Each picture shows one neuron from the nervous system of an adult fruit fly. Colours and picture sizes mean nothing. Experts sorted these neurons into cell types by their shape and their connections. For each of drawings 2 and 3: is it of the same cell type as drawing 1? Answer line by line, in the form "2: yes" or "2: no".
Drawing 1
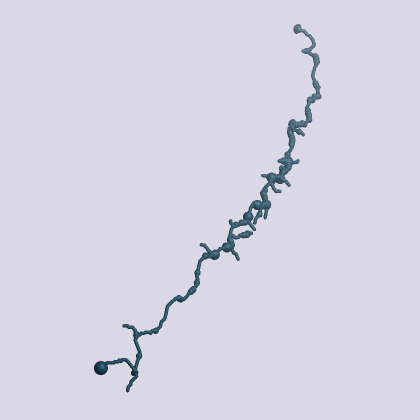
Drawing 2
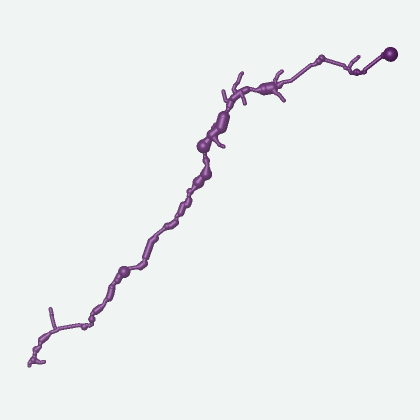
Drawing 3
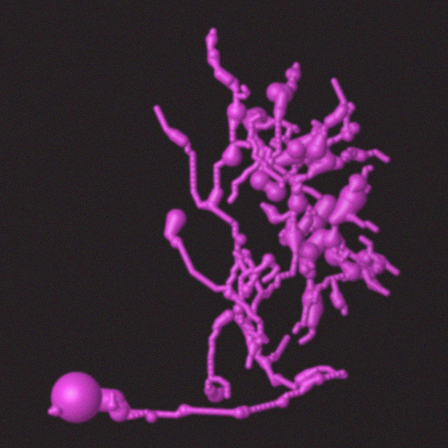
2: no
3: no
